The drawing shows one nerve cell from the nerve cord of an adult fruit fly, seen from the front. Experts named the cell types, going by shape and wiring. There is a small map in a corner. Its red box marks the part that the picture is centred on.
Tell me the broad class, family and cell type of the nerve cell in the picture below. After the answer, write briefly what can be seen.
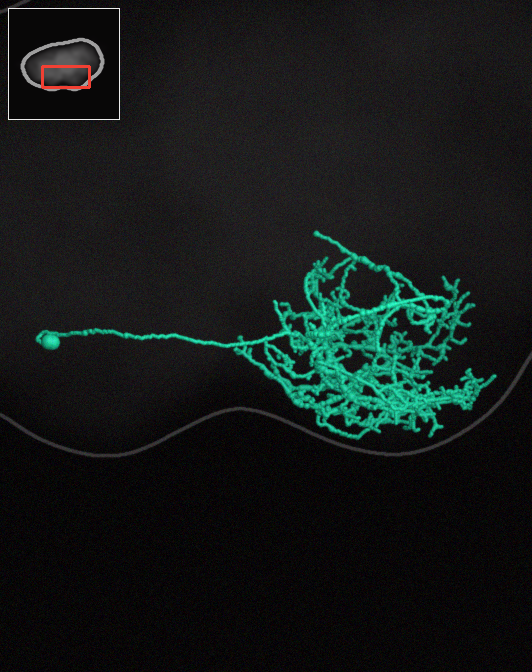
This is a nerve-cord intrinsic neuron. The family is hemilineage 01A. The cell type is IN01A032. Dozens of branch ends can be seen. In this view it is wider than it is tall.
